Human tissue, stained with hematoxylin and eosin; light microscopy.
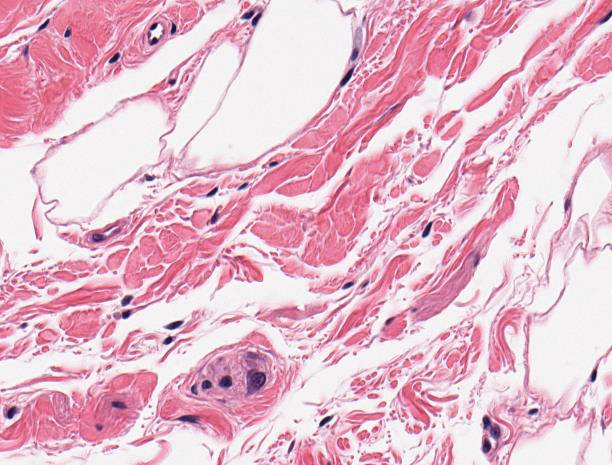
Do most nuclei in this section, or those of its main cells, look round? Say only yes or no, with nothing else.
No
